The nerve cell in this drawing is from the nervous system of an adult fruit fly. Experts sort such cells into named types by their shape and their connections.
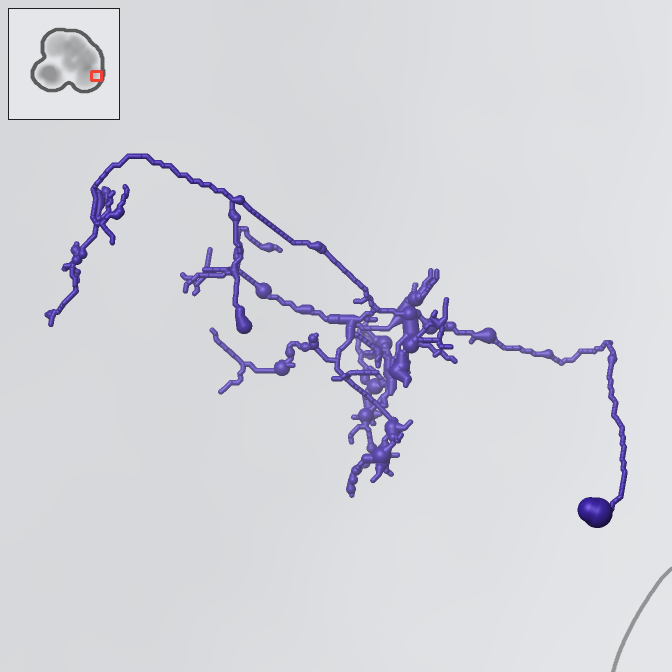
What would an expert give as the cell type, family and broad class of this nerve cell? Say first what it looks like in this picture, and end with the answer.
Its cell body lies at the lower right of the picture. The picture shows dozens of branch ends. Its cell type is Mi10. The family is Mi. It is an optic-lobe intrinsic neuron.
